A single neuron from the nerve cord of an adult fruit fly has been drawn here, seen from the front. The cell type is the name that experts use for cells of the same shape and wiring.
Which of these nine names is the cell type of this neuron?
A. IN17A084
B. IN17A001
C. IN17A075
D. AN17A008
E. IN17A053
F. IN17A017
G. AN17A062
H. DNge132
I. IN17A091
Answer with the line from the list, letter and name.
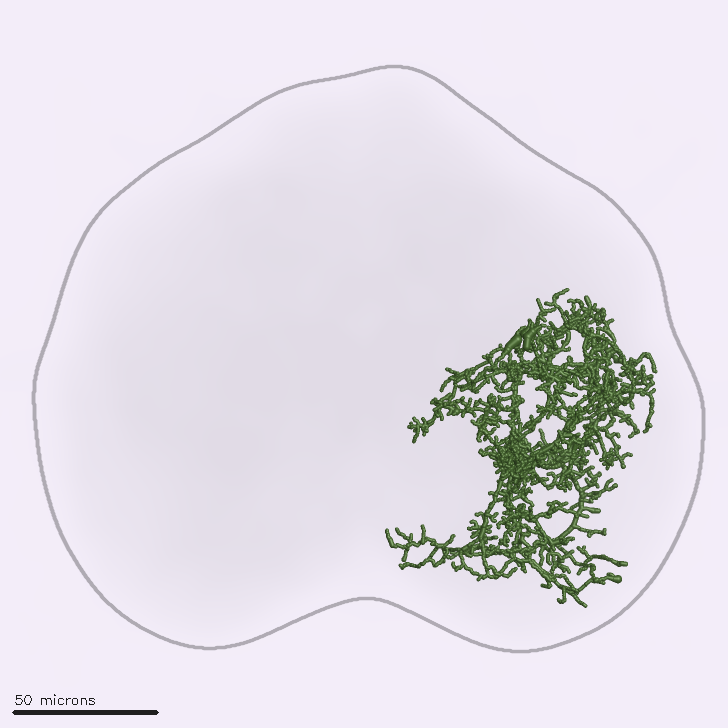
F. IN17A017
